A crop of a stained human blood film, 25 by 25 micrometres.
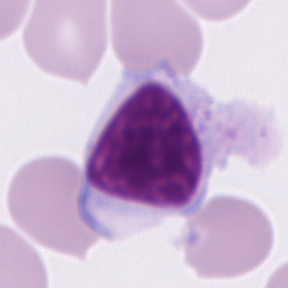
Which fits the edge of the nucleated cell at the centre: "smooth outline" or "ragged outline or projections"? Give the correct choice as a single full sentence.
A rough edge runs around this cell.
